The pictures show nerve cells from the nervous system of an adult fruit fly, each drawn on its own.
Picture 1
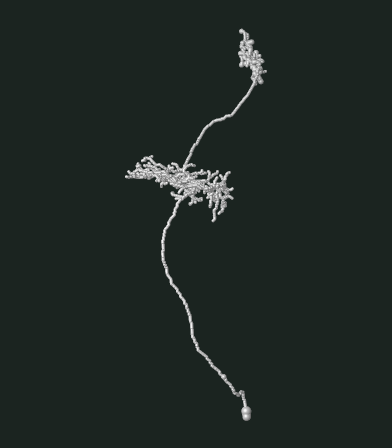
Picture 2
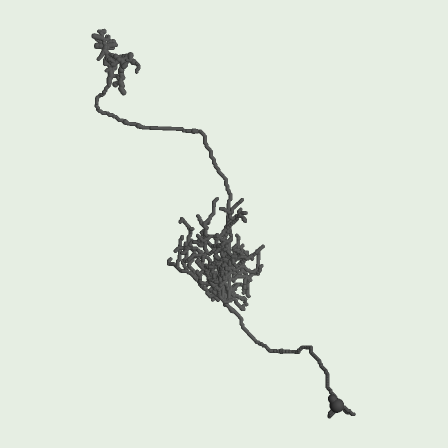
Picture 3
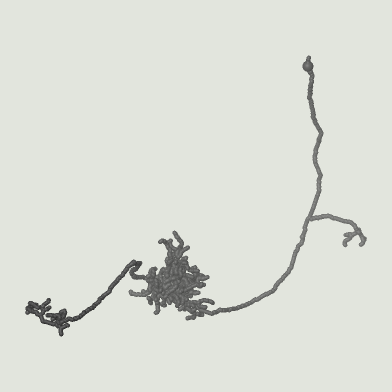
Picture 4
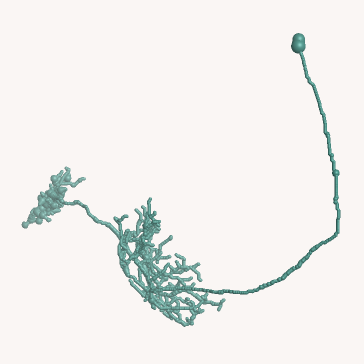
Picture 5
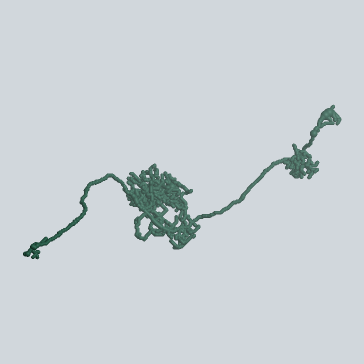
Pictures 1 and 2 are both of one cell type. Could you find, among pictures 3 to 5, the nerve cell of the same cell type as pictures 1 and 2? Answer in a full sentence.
Picture 4 shows a nerve cell of the same cell type.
